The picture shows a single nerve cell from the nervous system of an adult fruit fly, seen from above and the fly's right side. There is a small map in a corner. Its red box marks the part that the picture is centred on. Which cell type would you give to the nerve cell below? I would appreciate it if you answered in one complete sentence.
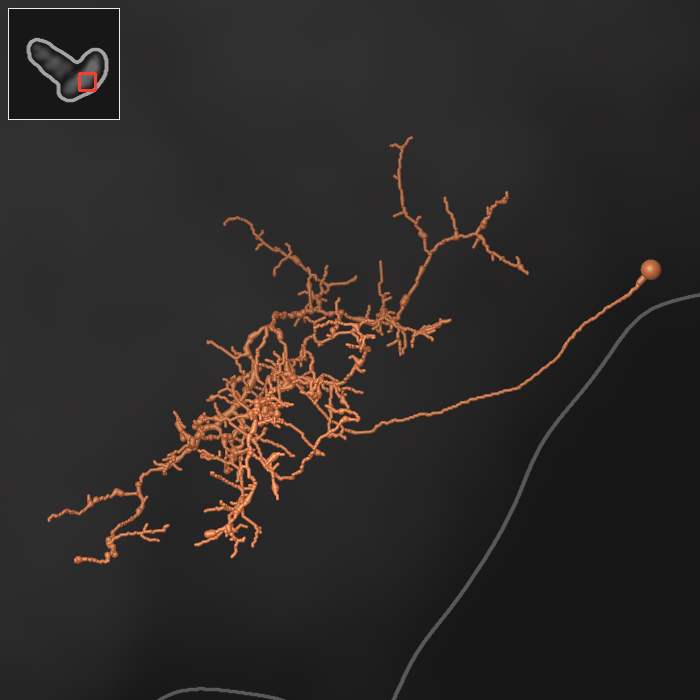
Belonging to the cell type GNG192 is this nerve cell.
